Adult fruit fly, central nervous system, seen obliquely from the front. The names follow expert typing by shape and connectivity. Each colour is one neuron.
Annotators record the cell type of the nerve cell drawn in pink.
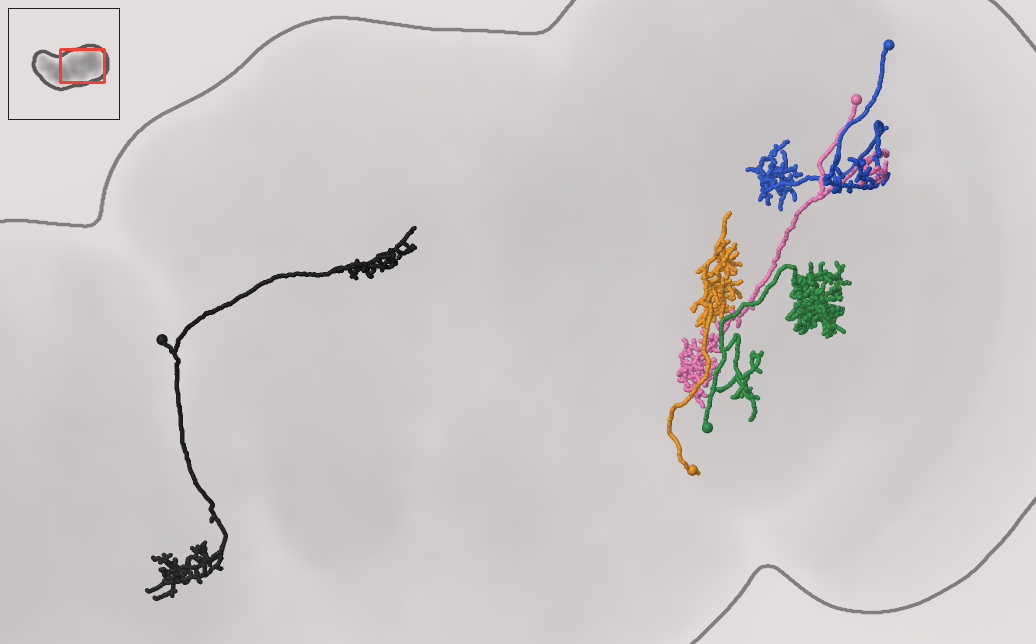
LC10e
